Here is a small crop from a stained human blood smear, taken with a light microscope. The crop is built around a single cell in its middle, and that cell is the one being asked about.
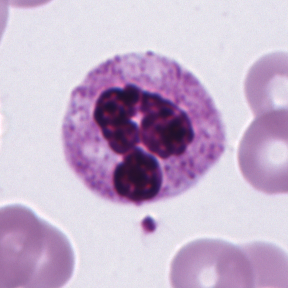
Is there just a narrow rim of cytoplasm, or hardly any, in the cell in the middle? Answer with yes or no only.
No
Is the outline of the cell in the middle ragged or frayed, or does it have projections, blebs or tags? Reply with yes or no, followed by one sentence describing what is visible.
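No. The cell outline is round and smooth.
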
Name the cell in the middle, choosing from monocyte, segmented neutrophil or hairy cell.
segmented neutrophil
